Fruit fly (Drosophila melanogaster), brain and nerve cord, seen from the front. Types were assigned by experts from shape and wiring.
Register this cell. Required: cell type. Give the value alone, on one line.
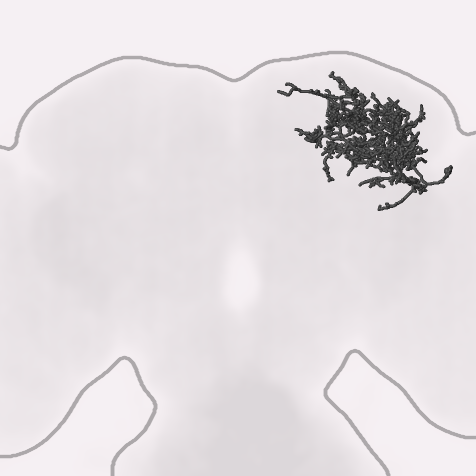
SLP131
